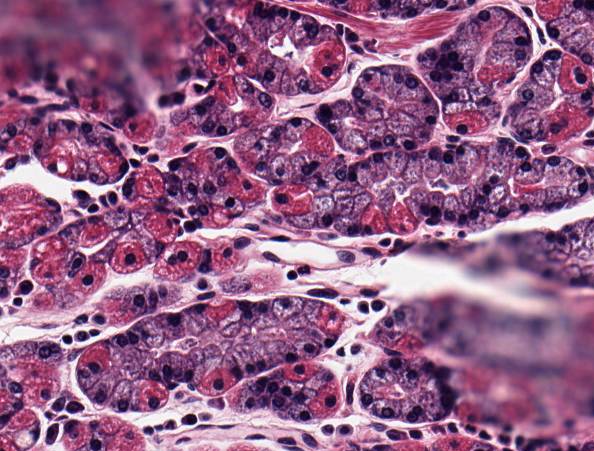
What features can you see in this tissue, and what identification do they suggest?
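First, closely packed glands in cross and oblique section fill the field. Second, most gland cells have purplish-grey, finely granular cytoplasm with small dark nuclei. Third, scattered among them, mostly toward the glands' outer edges, are large rounded cells with bright pink-red cytoplasm. This is stomach.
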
